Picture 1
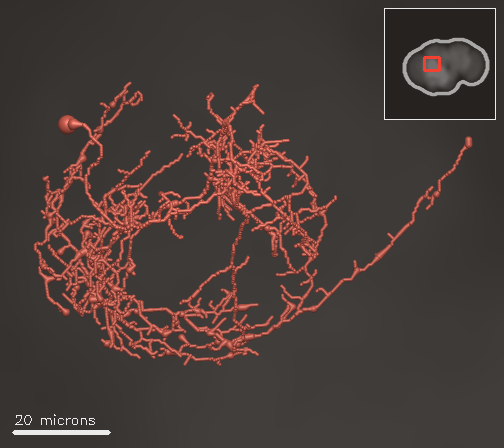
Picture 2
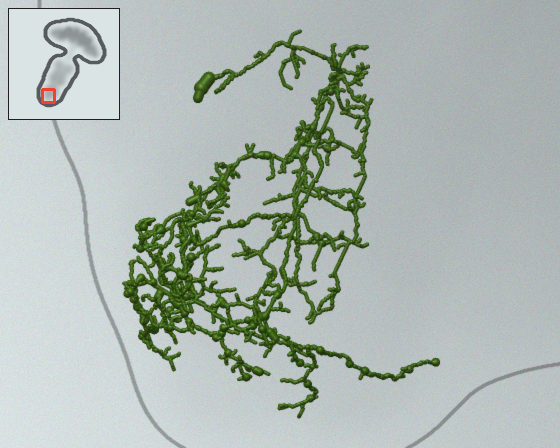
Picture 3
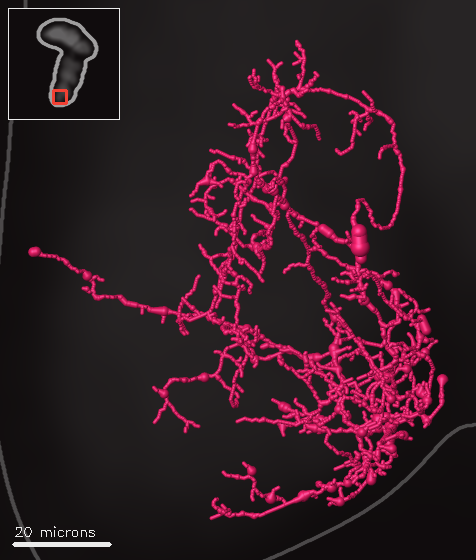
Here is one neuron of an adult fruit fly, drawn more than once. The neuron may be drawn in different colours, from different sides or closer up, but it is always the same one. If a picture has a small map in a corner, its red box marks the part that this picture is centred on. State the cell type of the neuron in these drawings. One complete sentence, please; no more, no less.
This neuron is categorized as cell type INXXX372.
